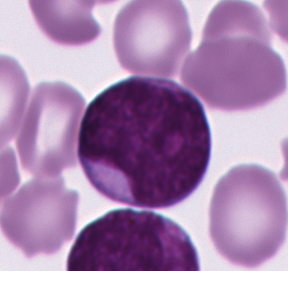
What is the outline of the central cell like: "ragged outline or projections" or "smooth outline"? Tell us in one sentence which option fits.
It is a smooth edge that this cell shows.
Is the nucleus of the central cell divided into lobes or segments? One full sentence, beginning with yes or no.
No, in this cell the nucleus is one undivided round, oval or kidney-shaped compact mass.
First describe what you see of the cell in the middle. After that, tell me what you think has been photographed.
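See how little cytoplasm there is: just a small crescent at the lower left, with no granules and no vacuoles in it. The chromatin is dark purple and has a mottled, patchy look. That's a myeloblast.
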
